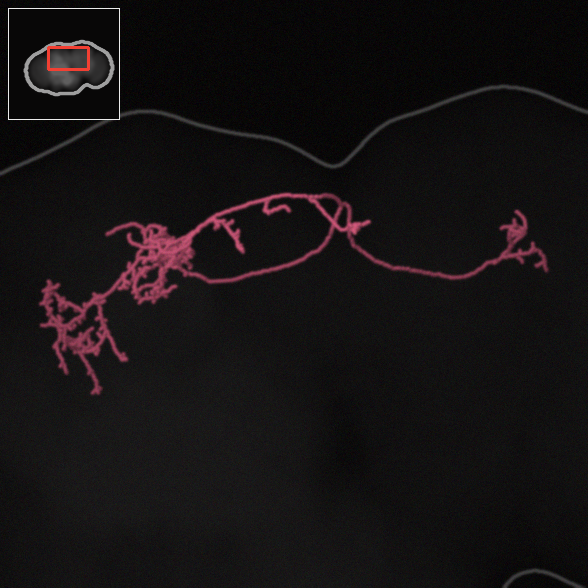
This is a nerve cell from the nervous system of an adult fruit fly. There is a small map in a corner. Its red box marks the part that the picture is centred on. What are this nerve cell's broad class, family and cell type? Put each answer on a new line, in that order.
central-brain intrinsic neuron
hemilineage SMPad1
SIP100m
